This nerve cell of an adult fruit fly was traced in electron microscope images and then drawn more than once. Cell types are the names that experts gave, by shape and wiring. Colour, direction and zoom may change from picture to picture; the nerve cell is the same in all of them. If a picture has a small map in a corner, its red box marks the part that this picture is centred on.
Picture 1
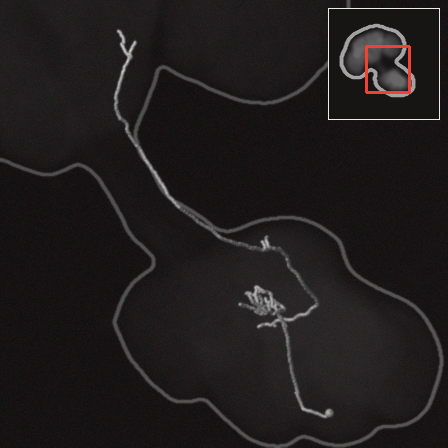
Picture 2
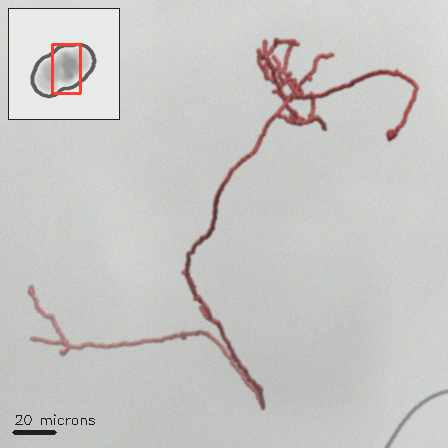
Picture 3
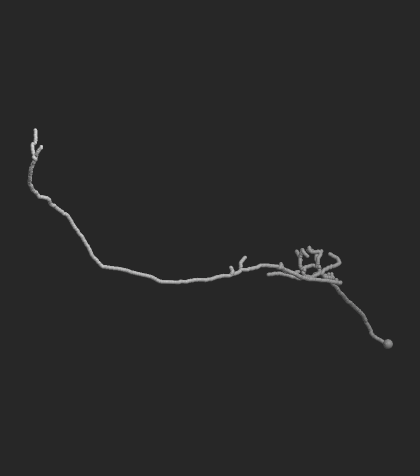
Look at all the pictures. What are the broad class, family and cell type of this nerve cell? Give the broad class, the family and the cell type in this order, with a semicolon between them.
ascending neuron; hemilineage 07B; AN07B072_b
